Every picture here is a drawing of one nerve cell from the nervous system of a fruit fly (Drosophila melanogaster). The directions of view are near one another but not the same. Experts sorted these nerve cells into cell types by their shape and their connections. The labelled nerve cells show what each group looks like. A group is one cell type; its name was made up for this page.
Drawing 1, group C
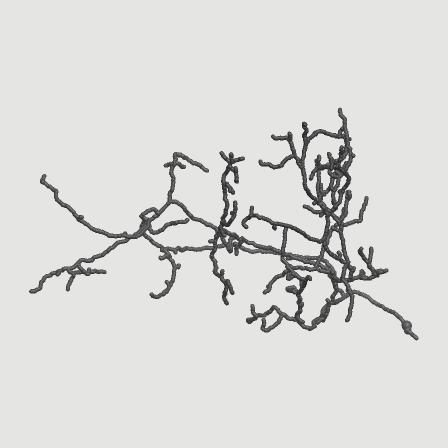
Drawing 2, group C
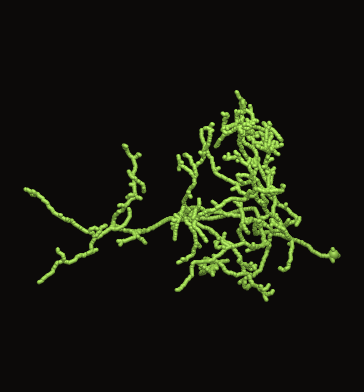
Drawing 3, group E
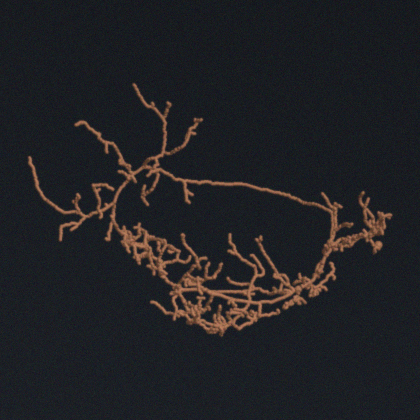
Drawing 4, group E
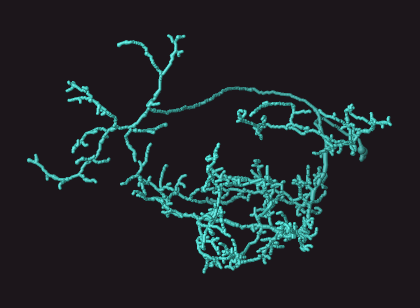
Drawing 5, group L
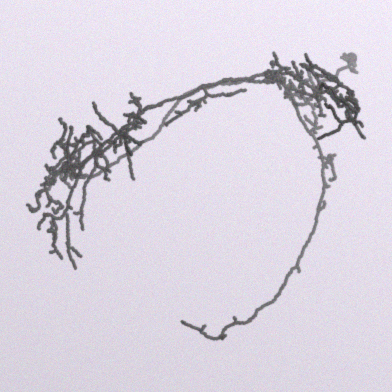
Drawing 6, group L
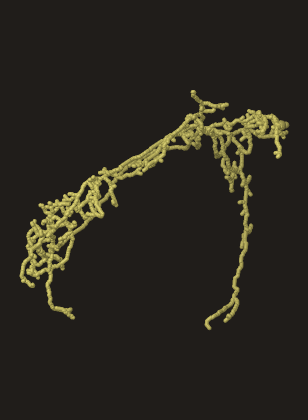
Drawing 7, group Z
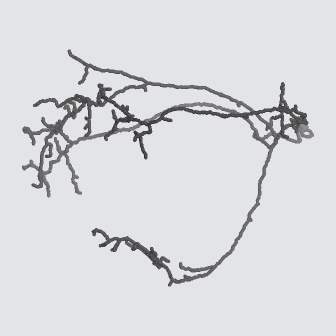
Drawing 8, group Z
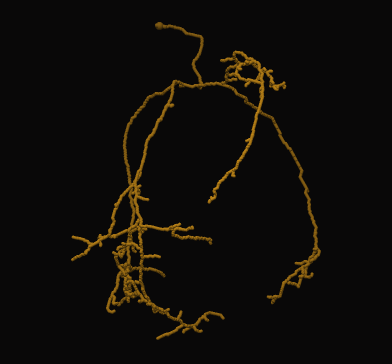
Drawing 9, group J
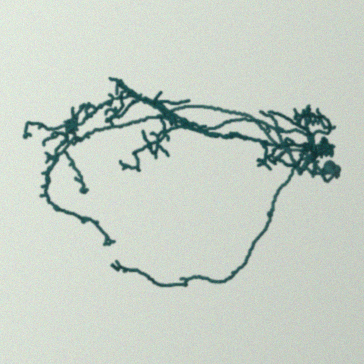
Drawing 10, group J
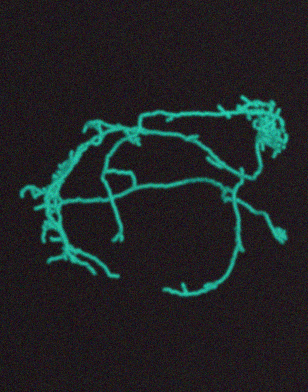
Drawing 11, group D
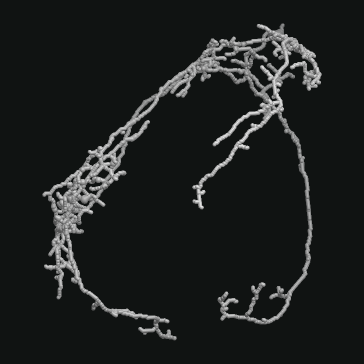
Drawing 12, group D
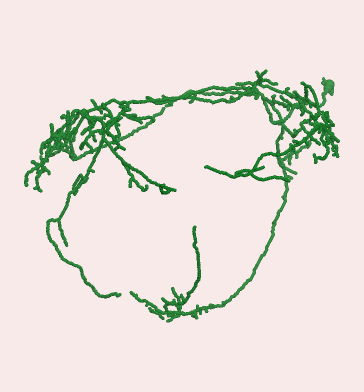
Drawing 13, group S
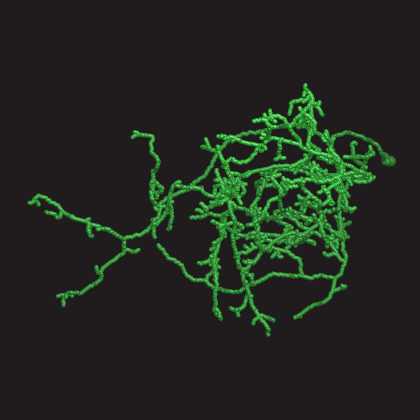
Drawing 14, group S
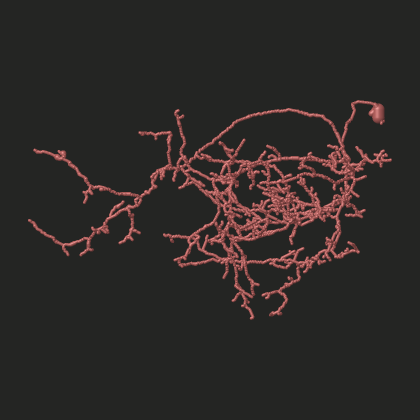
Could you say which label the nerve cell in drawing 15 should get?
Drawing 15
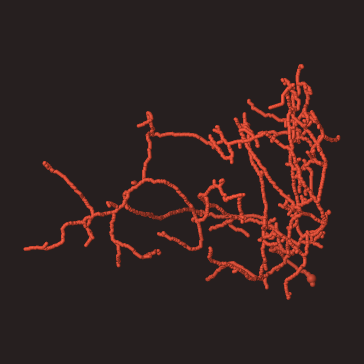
group C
